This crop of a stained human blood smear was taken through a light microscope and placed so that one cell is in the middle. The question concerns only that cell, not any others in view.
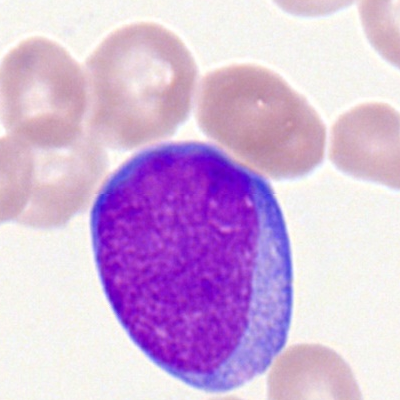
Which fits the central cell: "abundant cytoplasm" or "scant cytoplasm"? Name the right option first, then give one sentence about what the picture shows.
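Scant cytoplasm. The nucleus fills most of the cell.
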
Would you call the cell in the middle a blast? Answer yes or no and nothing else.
yes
